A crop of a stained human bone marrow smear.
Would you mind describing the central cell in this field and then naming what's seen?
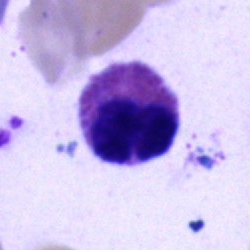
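Let's begin with the outline, which is round. Now look into the nucleus: the chromatin is dense and dark purple. Search it as long as you like and you will find no nucleoli there. This cell is an eosinophil.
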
